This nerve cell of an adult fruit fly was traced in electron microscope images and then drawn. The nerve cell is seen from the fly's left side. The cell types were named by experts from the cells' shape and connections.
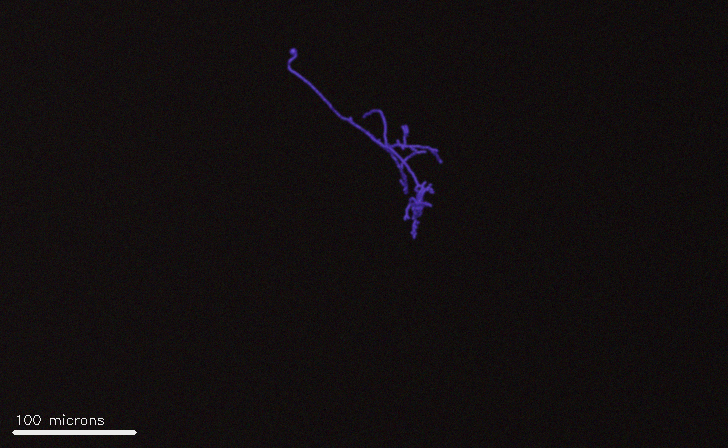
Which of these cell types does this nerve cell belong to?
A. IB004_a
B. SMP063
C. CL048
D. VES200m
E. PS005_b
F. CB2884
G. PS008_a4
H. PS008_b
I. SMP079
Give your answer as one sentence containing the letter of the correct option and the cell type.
The cell type to which the nerve cell belongs is option C, CL048.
